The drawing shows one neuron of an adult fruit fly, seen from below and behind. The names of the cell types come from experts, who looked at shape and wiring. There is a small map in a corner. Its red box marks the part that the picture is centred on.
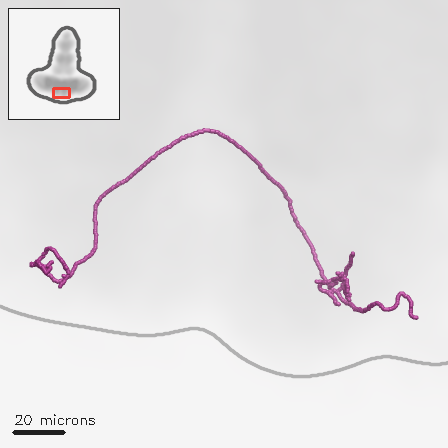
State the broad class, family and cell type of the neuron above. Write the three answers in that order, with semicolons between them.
sensory neuron entering the brain; class olfactory; ORN_VA6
